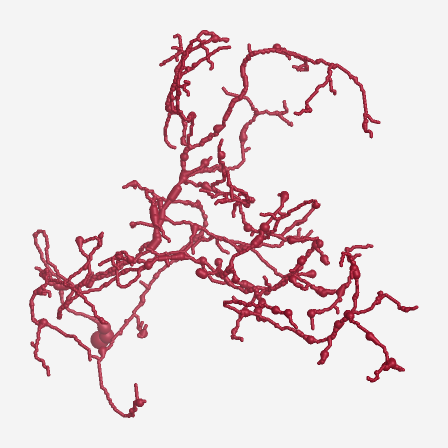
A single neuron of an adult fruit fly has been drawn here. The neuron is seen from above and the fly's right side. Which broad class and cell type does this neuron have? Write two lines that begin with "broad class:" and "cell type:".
broad class: nerve-cord intrinsic neuron
cell type: INXXX421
